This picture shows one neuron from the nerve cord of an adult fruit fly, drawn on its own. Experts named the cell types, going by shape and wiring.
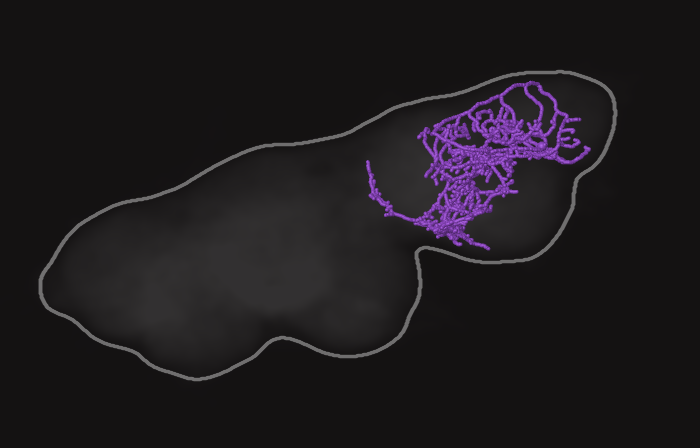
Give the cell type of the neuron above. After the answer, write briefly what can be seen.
It is of cell type IN19A028. Its broad class is nerve-cord intrinsic neuron. As drawn here it is wider than it is tall.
